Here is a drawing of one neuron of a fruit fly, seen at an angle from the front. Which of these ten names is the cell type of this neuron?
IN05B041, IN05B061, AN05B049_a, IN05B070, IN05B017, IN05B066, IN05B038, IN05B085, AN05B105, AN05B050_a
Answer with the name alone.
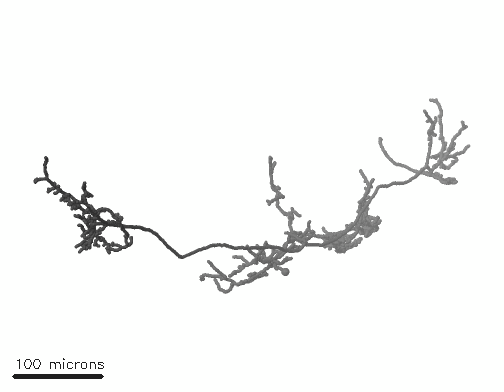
AN05B105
